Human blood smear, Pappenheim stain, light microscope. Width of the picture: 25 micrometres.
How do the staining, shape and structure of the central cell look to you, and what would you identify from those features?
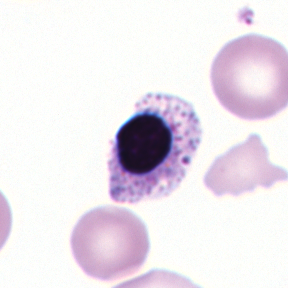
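Look at the nucleus first: its chromatin is dense and very dark purple all the way through. It sits off-centre toward the upper left, leaving more cytoplasm to the right and below. That cytoplasm is pale pinkish-lilac, with small dark purple granules scattered through it. This one is a normoblast.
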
